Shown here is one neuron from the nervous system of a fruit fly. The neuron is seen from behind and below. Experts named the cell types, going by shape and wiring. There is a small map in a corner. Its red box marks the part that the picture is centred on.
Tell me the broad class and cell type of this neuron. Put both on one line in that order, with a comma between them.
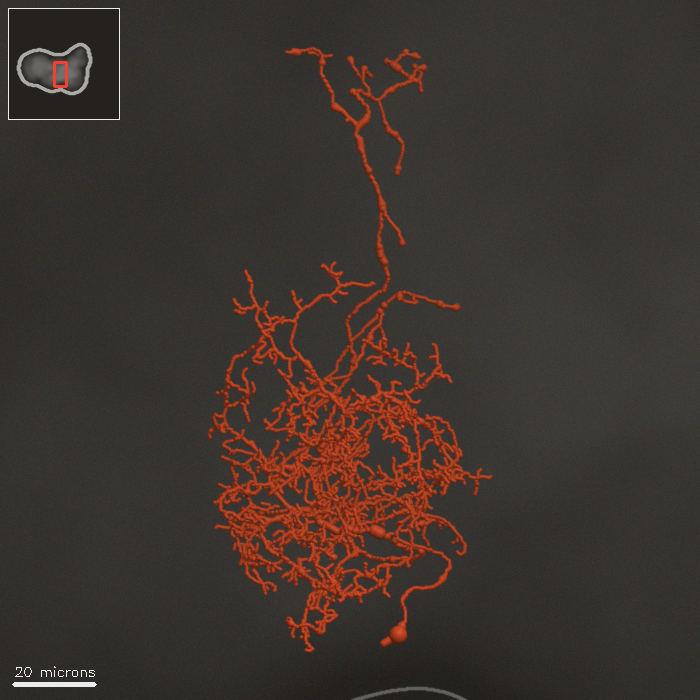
central-brain intrinsic neuron, AVLP342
